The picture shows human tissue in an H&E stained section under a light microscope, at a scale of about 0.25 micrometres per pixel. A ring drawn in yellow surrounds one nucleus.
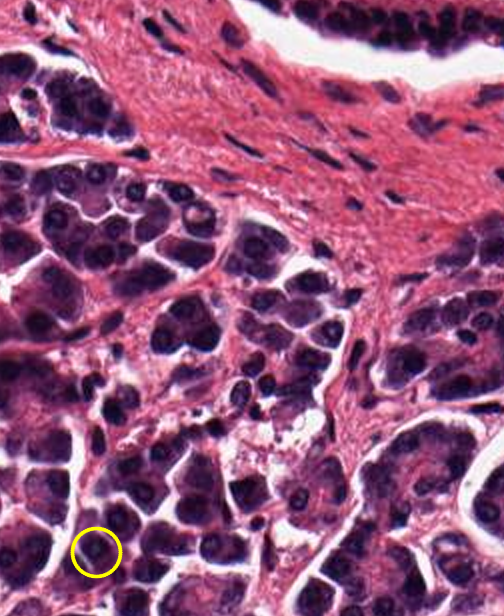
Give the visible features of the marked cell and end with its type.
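The nucleus is roundish and dark-staining, about the same size as the nuclei of the neighbouring cells. The cell lies in a tight cluster of similar cells, separated from its neighbours by thin white clefts. The cell sits among these packed groups of cells, well away from the pink fibrous band across the top of the field. It is a pancreatic acinar cell.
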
